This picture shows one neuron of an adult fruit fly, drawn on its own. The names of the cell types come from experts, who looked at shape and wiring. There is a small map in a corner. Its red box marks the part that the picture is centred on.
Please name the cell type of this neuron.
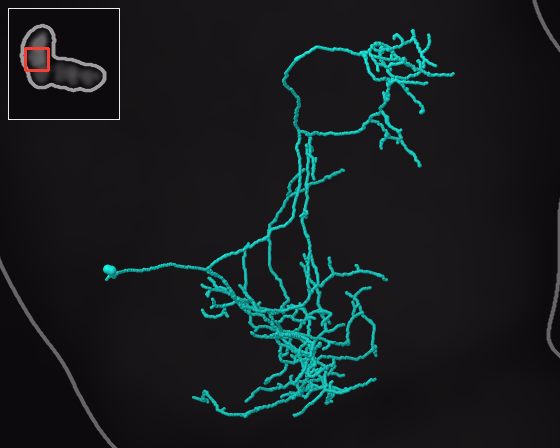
WED012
